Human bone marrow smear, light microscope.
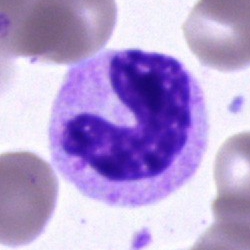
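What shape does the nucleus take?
A thick curved band, its hollow facing the upper left.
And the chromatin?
Dense and dark purple, with a few small paler spots.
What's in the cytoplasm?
Fine pinkish-violet granules, scattered through a moderate rim of pale lilac cytoplasm around the nucleus.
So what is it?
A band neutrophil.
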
